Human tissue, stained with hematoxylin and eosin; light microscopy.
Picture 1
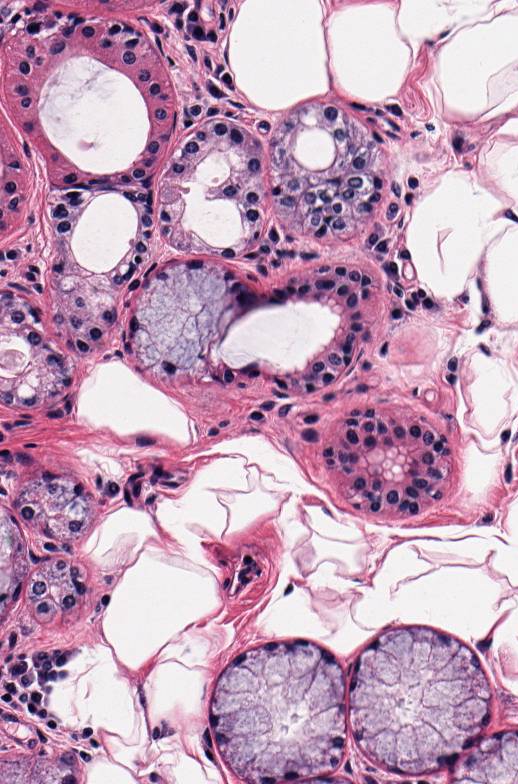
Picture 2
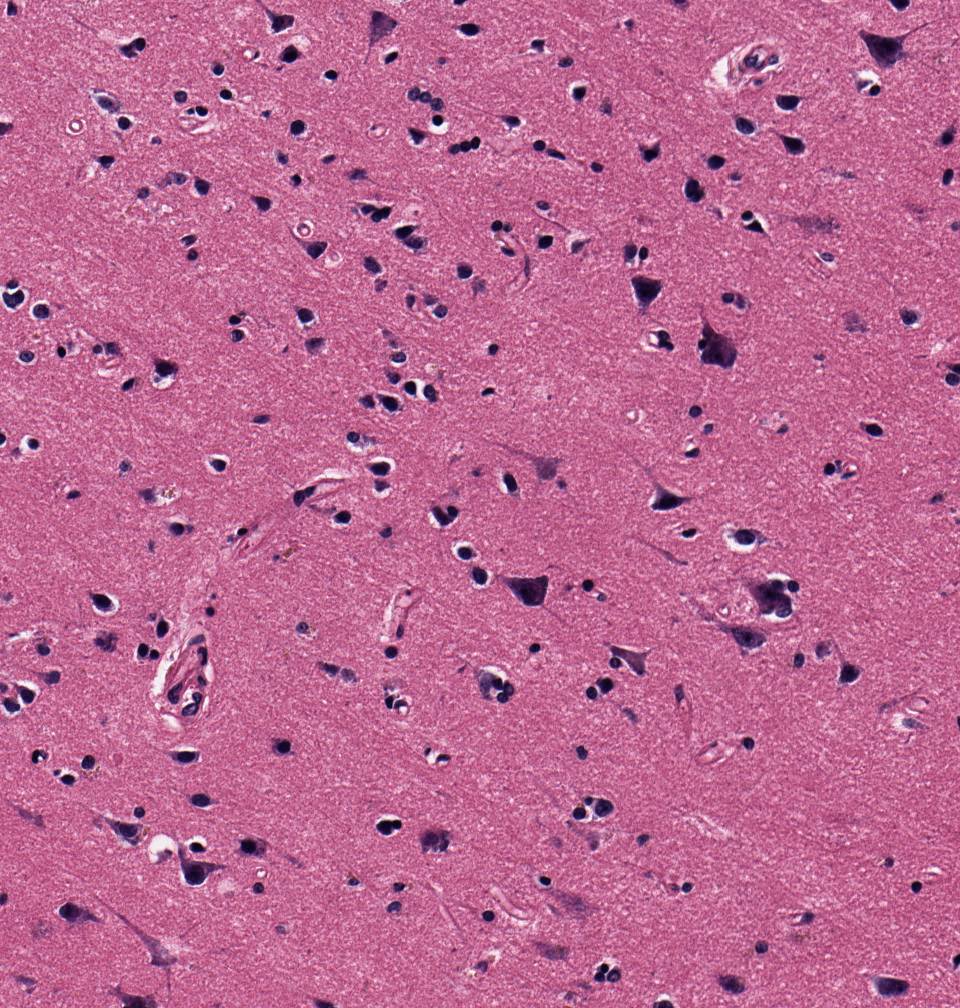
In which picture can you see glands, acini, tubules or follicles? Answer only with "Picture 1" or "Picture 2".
Picture 1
